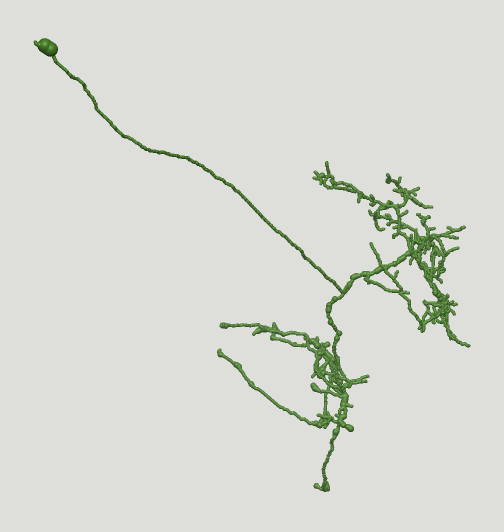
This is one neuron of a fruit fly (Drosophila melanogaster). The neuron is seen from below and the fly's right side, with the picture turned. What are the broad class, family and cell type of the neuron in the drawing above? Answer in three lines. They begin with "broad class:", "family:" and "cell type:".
broad class: nerve-cord intrinsic neuron
family: hemilineage 07B
cell type: IN07B053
